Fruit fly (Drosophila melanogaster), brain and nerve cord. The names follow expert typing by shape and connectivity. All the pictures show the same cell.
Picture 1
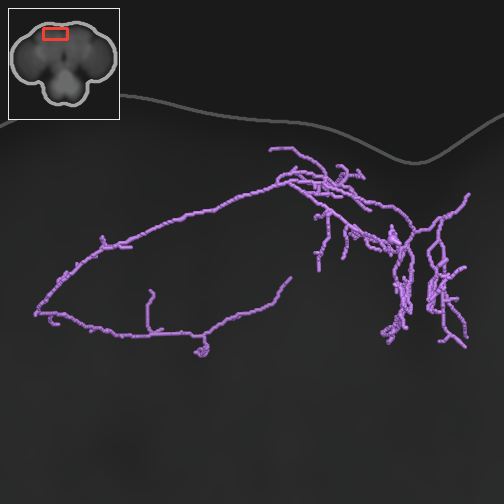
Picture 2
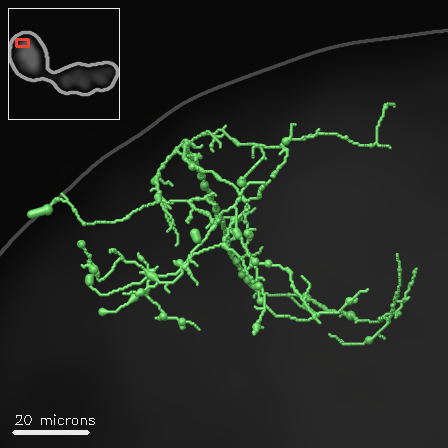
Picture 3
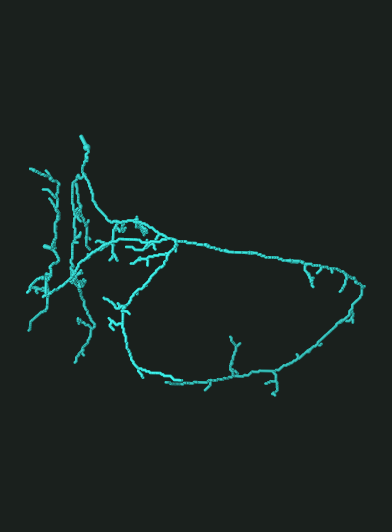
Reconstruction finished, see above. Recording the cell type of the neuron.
CB1456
